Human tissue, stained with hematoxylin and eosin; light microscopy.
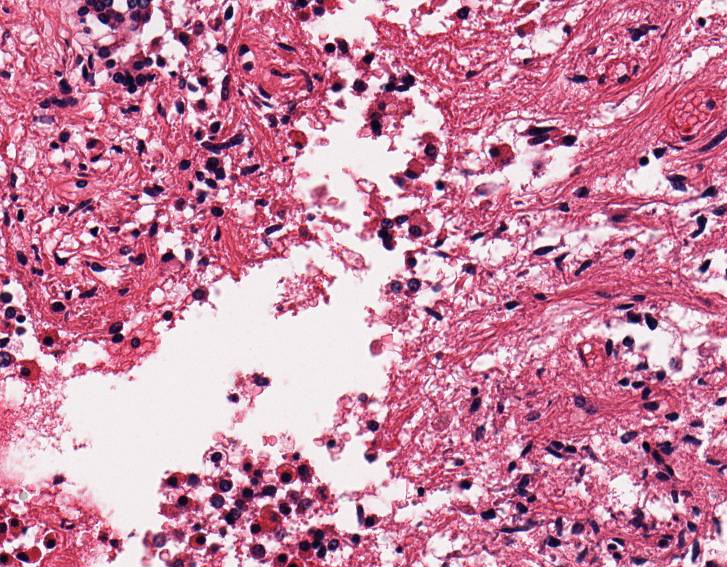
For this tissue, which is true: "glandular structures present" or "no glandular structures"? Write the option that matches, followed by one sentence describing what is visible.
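No glandular structures. No epithelium or glands are present anywhere in the field.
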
